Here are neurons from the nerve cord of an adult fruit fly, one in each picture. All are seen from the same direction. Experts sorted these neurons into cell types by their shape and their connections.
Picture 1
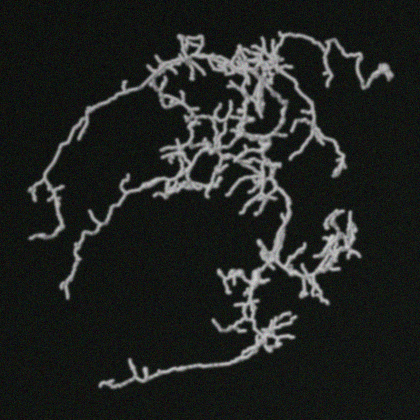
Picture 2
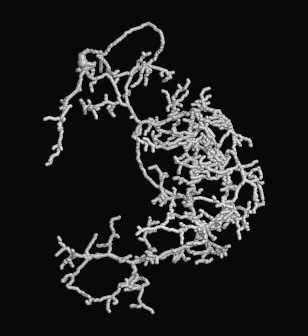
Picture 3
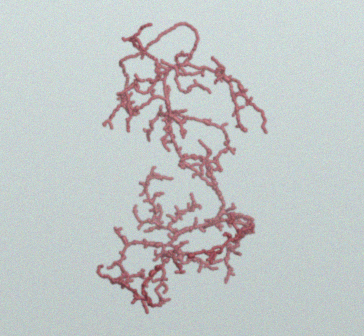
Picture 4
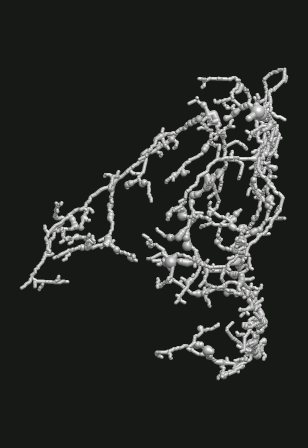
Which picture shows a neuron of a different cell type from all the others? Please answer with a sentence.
The neuron in picture 1 is of another cell type than the rest.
